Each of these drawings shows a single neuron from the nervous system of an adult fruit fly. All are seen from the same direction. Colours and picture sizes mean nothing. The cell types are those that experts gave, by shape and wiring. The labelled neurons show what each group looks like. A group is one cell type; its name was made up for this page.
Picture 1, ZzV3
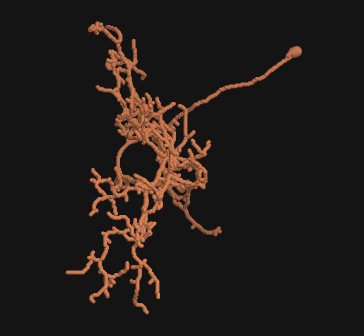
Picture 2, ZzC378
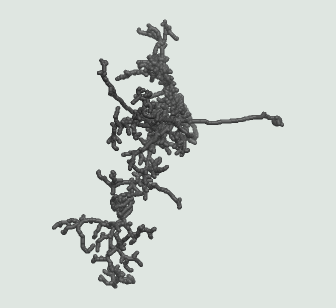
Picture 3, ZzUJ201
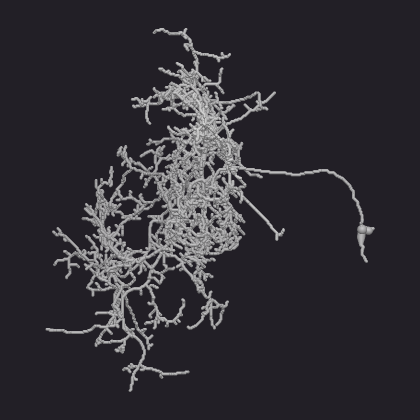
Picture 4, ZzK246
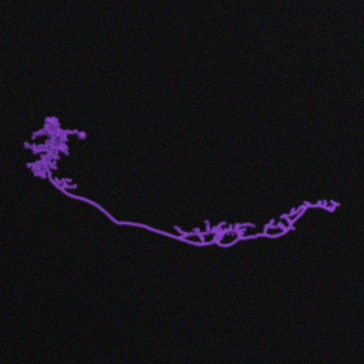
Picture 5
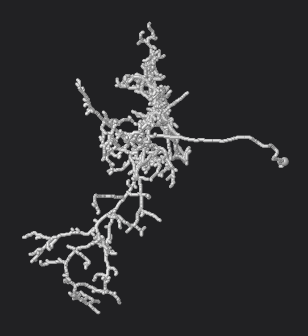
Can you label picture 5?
ZzC378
